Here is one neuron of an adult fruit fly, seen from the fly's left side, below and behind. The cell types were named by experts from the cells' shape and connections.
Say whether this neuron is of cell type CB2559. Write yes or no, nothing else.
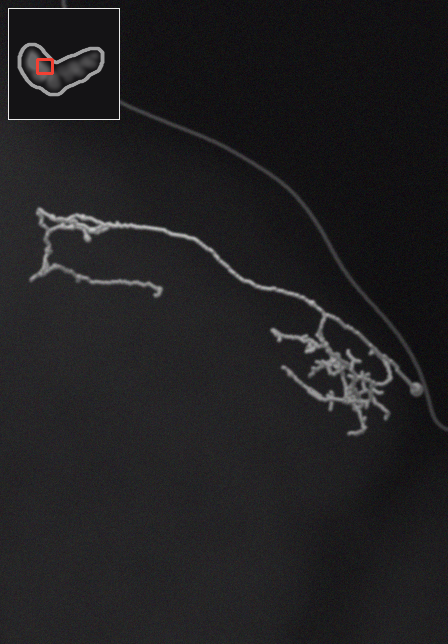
yes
